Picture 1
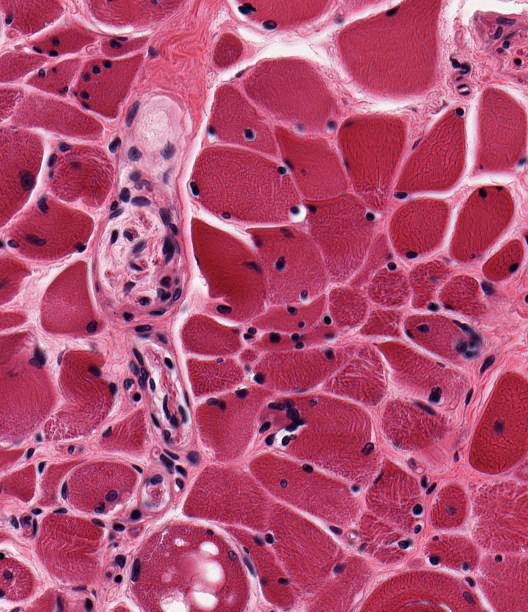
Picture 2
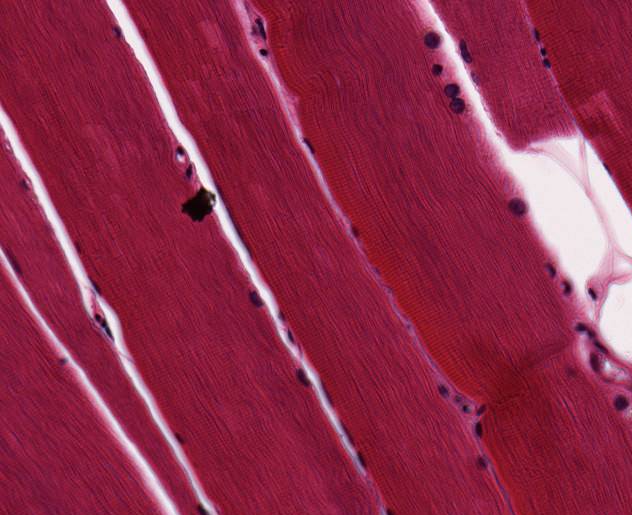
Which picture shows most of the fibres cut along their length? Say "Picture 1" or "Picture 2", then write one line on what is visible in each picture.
Picture 2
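In picture 1: The muscle fibres are cut in cross-section and show polygonal profiles across the whole field.
In picture 2: The field is filled by long, parallel, unbranched muscle fibres seen in lengthwise section, running from the top edge down to the bottom edge with a tilt toward the lower right.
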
